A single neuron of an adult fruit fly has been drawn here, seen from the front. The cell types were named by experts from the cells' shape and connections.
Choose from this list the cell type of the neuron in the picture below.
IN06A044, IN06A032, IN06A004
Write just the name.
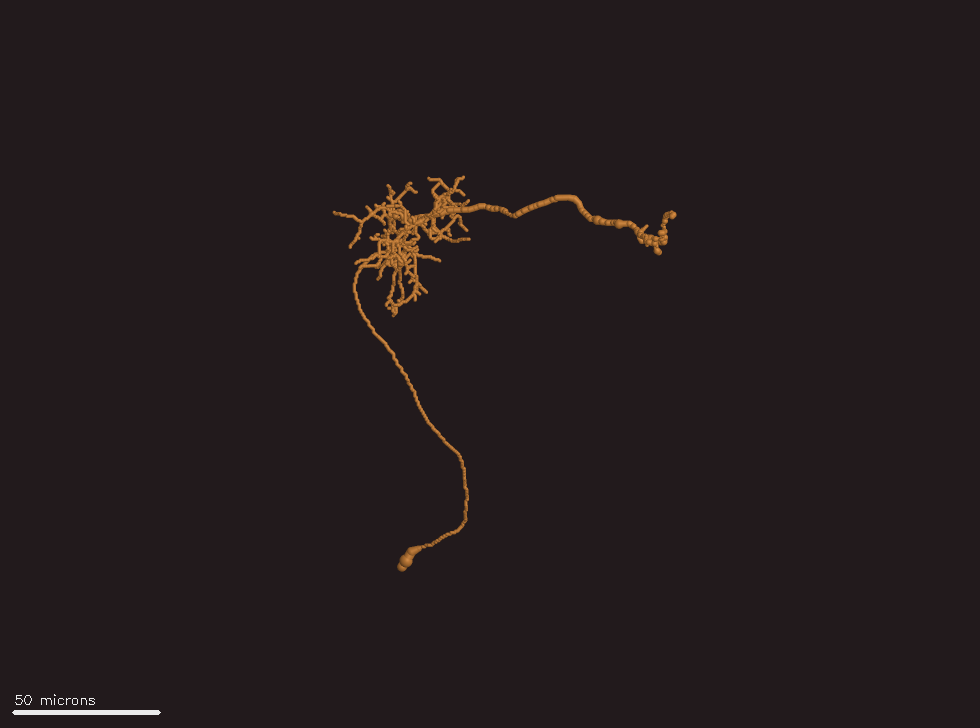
IN06A044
